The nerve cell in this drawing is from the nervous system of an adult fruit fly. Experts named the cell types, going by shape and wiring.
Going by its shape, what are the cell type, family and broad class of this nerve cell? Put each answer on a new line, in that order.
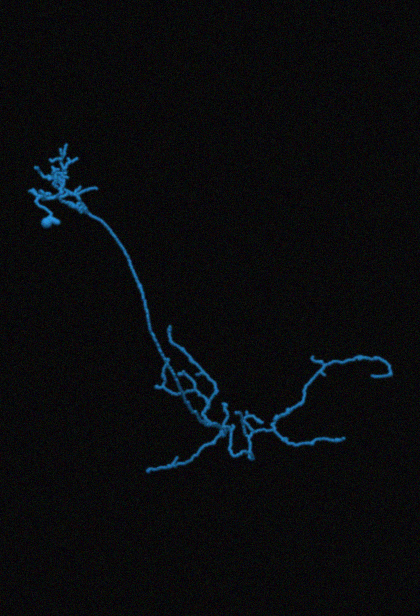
CB1008
hemilineage FLAa3
central-brain intrinsic neuron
